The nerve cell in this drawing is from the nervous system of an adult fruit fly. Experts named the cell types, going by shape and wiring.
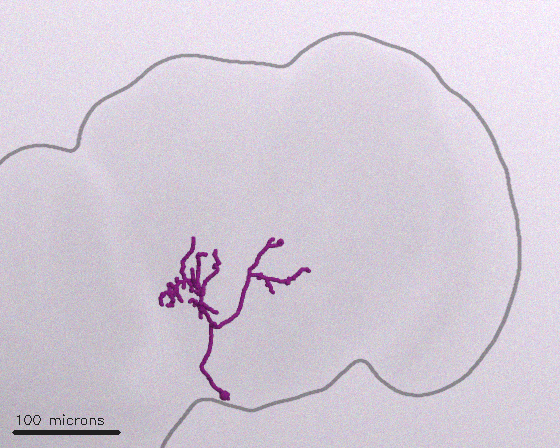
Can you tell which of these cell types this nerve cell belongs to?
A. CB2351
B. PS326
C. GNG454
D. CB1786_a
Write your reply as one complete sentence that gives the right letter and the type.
Cell type CB1786_a, option D, is the one the nerve cell has.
